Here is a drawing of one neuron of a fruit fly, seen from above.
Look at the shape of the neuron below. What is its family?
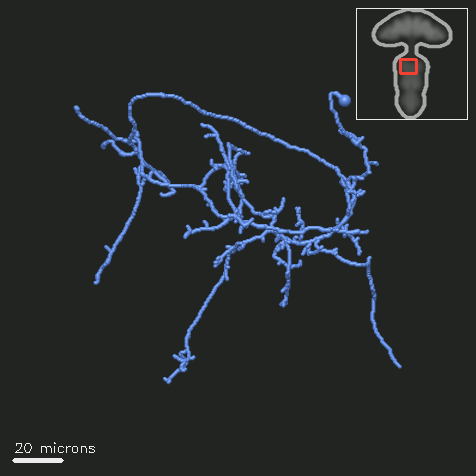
hemilineage 01A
